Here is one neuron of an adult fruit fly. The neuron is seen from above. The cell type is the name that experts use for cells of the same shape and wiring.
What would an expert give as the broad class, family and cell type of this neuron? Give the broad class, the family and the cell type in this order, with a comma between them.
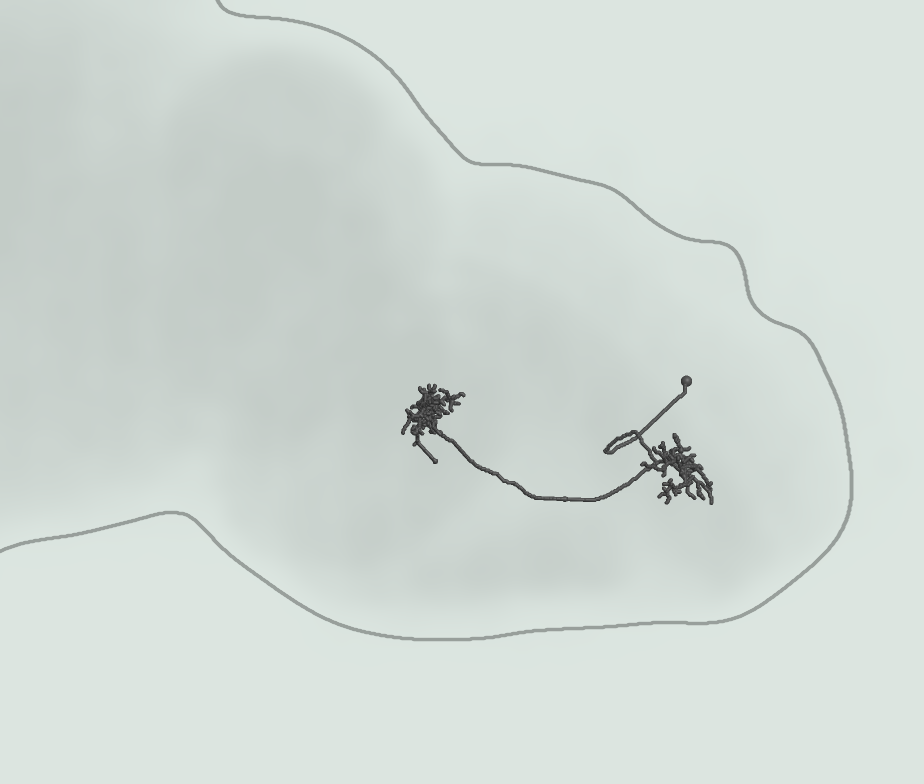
optic-lobe intrinsic neuron, Tm, Tm30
